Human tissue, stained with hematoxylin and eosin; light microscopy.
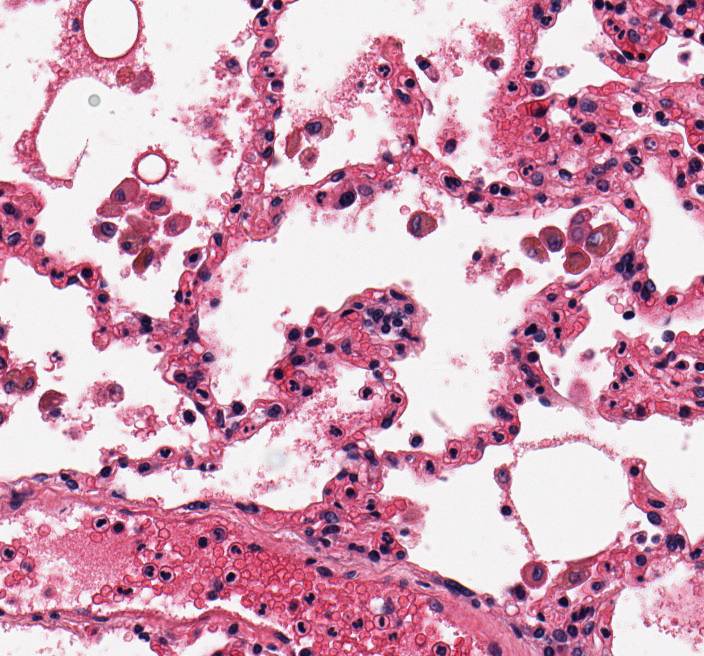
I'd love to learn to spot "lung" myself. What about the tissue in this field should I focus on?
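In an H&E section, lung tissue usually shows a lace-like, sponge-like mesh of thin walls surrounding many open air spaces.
Most of this field is such a mesh, made of thin, branching septa enclosing large, mostly empty spaces, and this goes with lung. Lying free within the spaces are large rounded cells with abundant pink cytoplasm, clustered at the upper left and upper right. Some of these free rounded cells carry brown pigment in their cytoplasm. Pale pink granular material partly fills some spaces, most of all in the upper middle of the field.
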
